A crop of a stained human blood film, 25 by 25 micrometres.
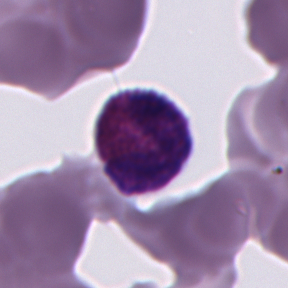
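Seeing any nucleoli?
No, none show in the nucleus.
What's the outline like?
Roughly round.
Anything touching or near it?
A red cell touches its lower left side, and a thin fine line runs upward from its upper left edge.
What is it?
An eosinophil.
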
